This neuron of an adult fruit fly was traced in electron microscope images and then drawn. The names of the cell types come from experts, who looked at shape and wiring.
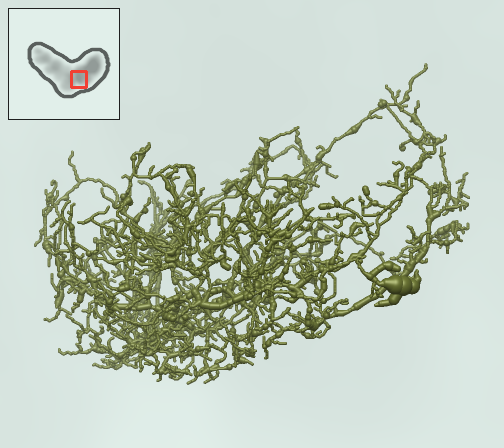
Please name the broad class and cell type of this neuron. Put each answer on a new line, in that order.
central-brain intrinsic neuron
AVLP289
